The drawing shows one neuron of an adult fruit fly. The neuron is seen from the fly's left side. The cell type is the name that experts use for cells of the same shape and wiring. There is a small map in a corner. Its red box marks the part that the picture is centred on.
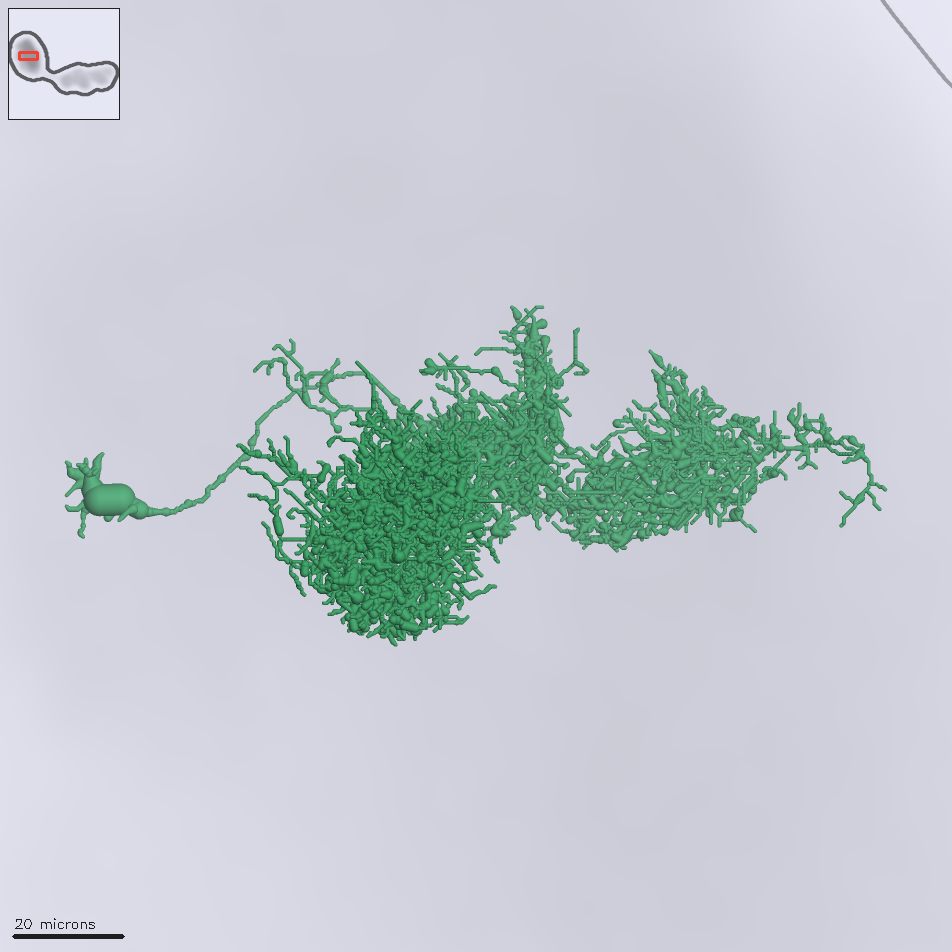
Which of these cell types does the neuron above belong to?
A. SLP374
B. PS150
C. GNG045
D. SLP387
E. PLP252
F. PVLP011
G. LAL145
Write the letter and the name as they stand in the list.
F. PVLP011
